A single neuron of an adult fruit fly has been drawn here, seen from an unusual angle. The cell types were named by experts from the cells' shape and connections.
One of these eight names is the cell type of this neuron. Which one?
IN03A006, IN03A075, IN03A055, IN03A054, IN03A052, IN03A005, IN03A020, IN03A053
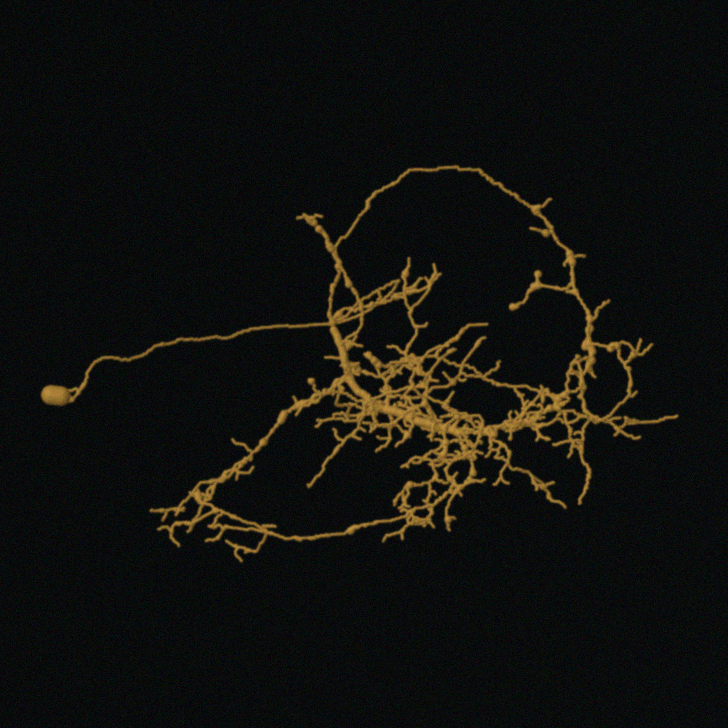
IN03A075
